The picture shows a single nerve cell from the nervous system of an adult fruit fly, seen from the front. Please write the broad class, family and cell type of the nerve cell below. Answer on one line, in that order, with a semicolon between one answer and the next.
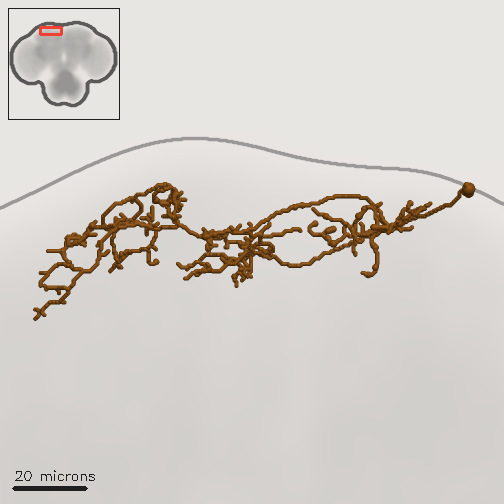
central-brain intrinsic neuron; hemilineage SLPpm3; CB4110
